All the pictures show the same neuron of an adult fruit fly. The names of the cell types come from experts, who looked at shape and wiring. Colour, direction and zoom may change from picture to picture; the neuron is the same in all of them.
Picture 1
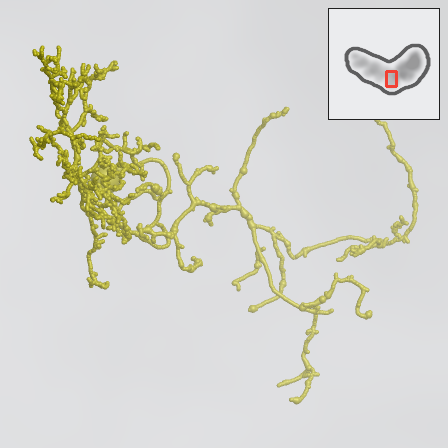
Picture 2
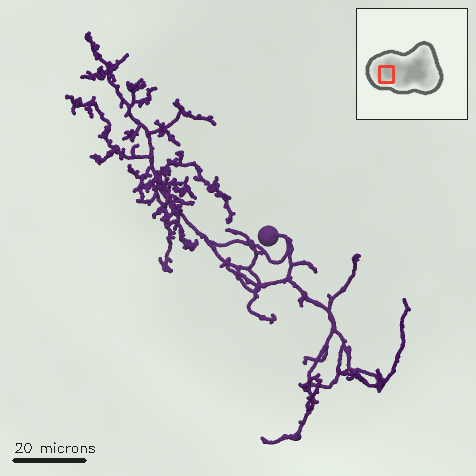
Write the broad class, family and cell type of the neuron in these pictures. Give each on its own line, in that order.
optic-lobe intrinsic neuron
LPi
LPi4a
